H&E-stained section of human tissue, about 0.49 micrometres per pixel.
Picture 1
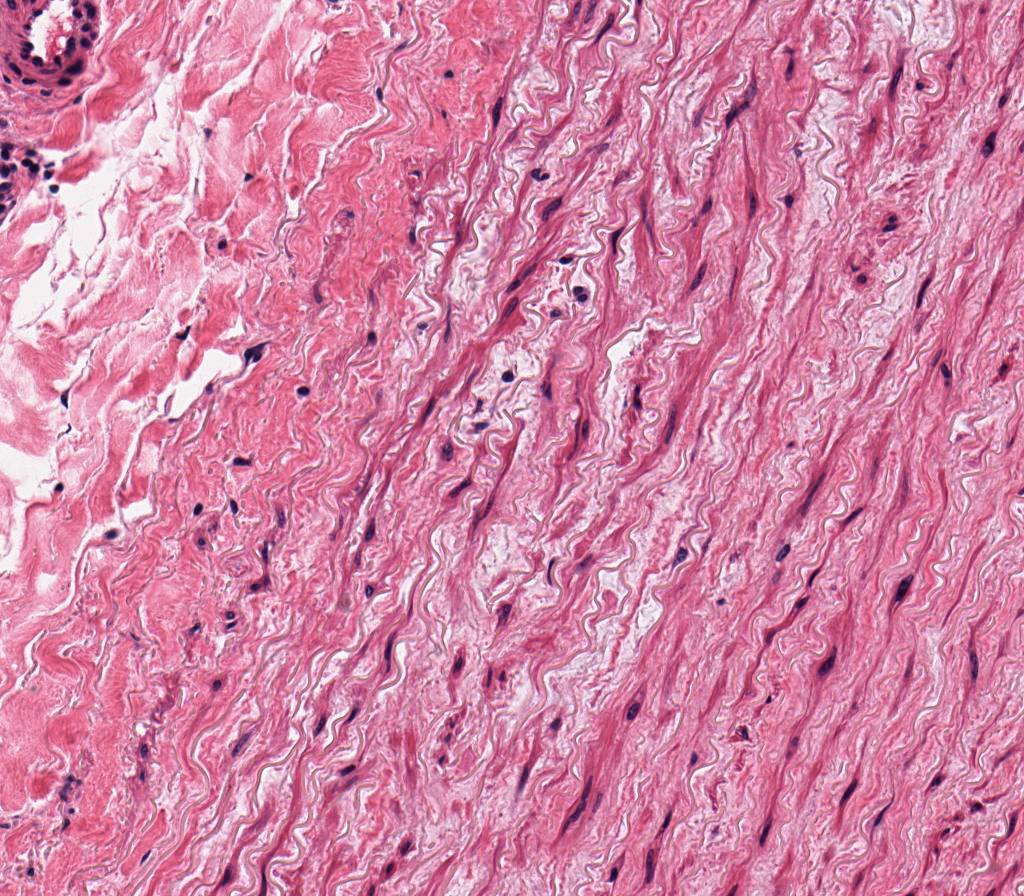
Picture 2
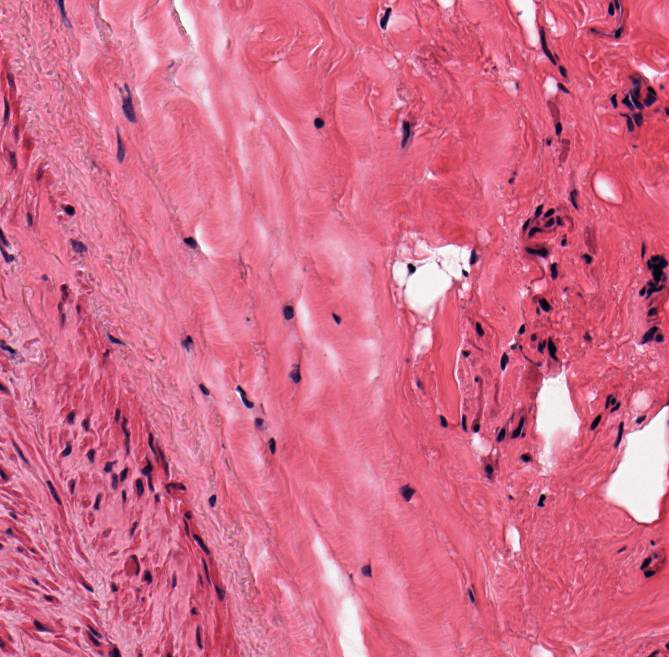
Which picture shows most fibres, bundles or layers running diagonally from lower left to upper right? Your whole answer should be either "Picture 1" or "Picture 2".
Picture 1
